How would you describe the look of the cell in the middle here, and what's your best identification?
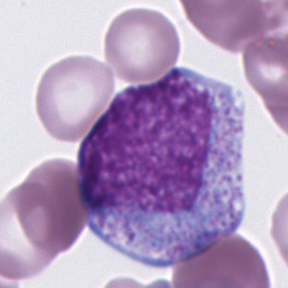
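A single unlobed nucleus lies toward the upper left, with a broad band of cytoplasm along its right and lower sides. The cytoplasm, pale blue deepening to a darker blue rim at the edge, is filled with many fine purplish granules. This is a myelocyte.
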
